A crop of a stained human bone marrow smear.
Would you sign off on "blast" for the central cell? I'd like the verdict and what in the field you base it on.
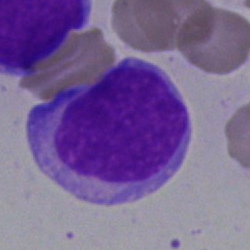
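The cytoplasm carries no visible granules, and it is pale blue, darkening only at its outer edge.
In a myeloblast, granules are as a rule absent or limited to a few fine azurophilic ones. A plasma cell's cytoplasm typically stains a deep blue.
The name blast therefore fits, and plasma cell does not. The nucleus lies off-centre toward the upper right, and the rim of cytoplasm is widest on the left and lower side.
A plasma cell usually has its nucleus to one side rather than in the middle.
That point alone would suit a plasma cell. The chromatin is finely granular and evenly spread. A red cell touches the upper-left edge of the cell.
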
